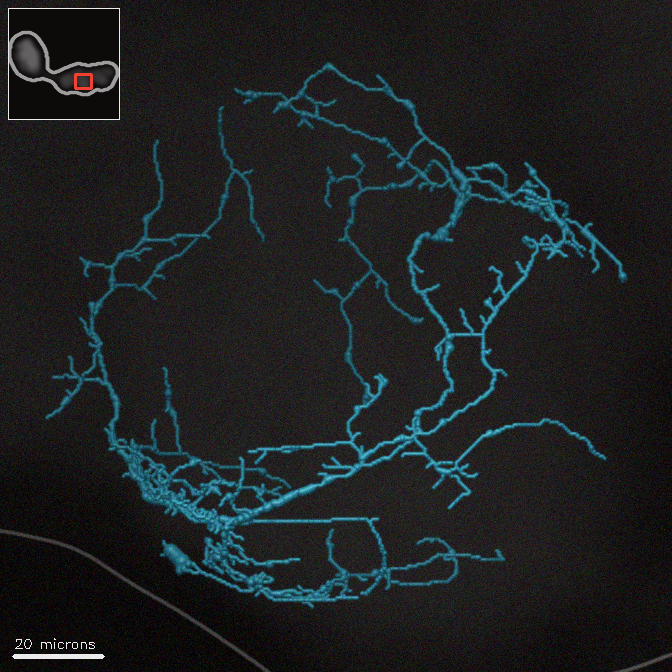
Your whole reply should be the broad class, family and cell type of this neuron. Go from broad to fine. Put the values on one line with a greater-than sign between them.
nerve-cord intrinsic neuron > hemilineage 04B > IN04B100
